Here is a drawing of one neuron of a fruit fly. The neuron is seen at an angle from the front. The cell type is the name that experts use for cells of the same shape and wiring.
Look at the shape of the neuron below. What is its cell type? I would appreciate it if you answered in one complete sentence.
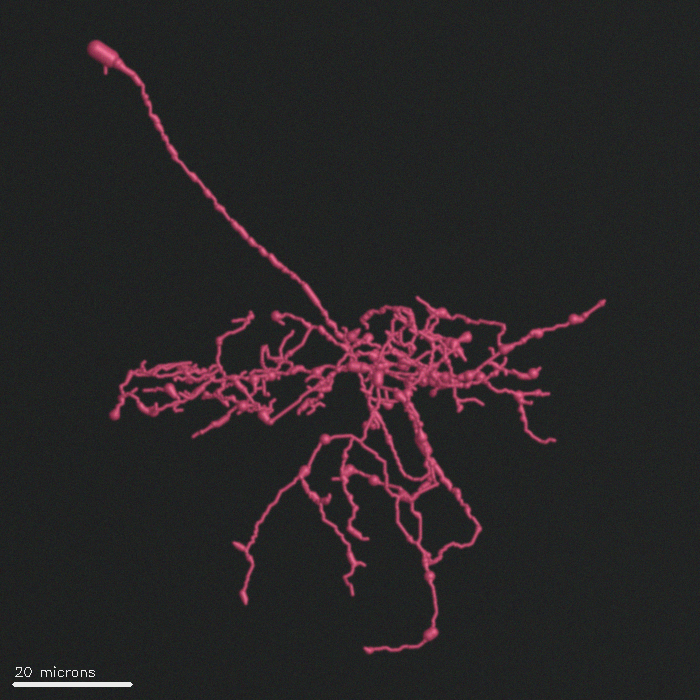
The cell type of the neuron here is PVLP133.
